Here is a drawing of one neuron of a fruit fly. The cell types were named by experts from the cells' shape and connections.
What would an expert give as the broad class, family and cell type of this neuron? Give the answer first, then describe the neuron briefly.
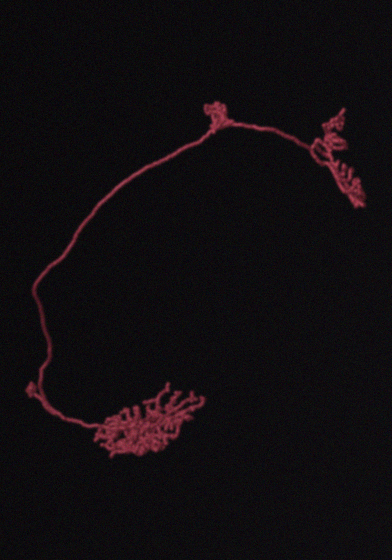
Its broad class is visual projection neuron. Its family is LT. The cell type is LT55. As drawn here it is about as wide as it is tall.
